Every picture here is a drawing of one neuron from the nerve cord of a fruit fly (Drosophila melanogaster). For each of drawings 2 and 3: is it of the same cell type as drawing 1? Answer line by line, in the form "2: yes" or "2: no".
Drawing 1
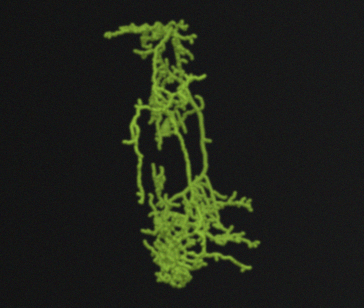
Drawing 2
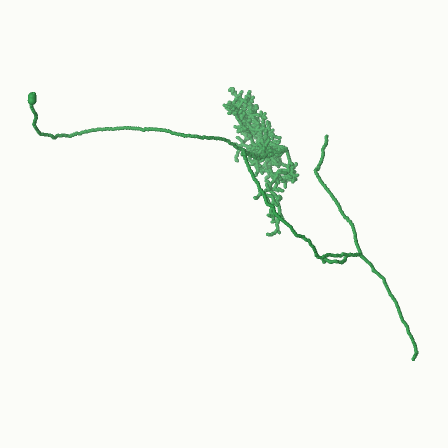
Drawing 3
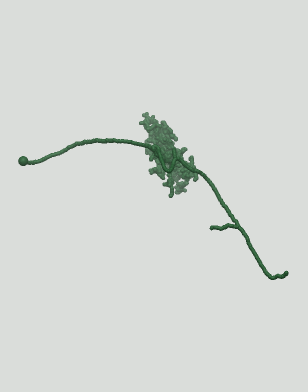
2: no
3: no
